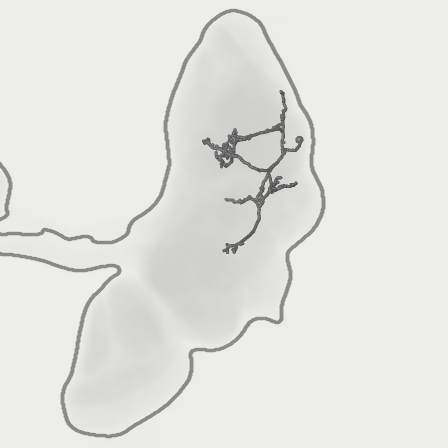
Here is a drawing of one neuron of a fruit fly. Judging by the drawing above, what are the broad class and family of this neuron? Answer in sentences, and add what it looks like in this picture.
It is a central-brain intrinsic neuron. Its family is hemilineage AOTUv4_dorsal. It lies in the brain. As drawn here it is taller than it is wide.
